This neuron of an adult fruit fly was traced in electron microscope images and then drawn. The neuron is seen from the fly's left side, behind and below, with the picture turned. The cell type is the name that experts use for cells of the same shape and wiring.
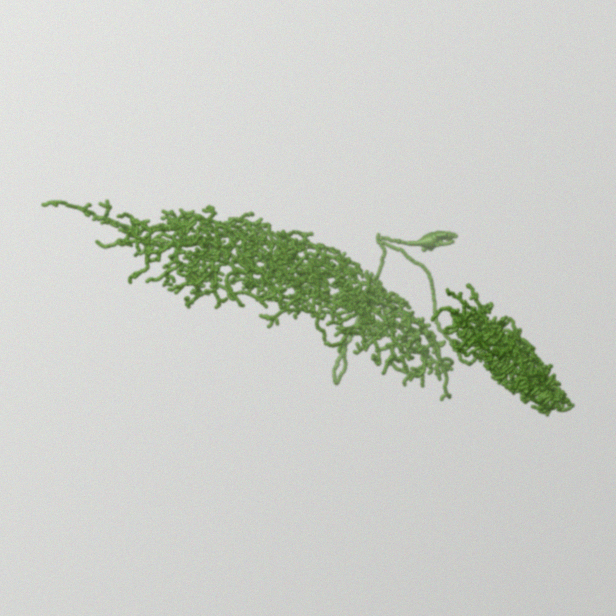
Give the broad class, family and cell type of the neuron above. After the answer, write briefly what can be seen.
It is an optic-lobe intrinsic neuron. The family is MeLo. Its cell type is MeLo8. The picture shows more than a hundred branch ends. In this view it is wider than it is tall.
